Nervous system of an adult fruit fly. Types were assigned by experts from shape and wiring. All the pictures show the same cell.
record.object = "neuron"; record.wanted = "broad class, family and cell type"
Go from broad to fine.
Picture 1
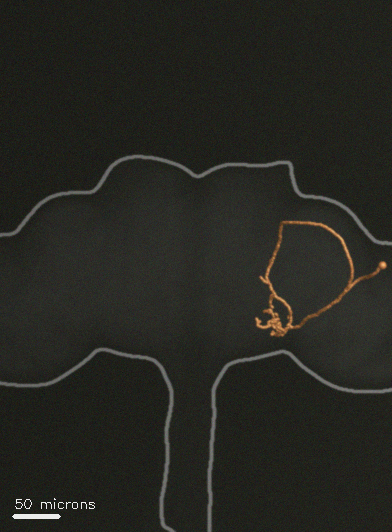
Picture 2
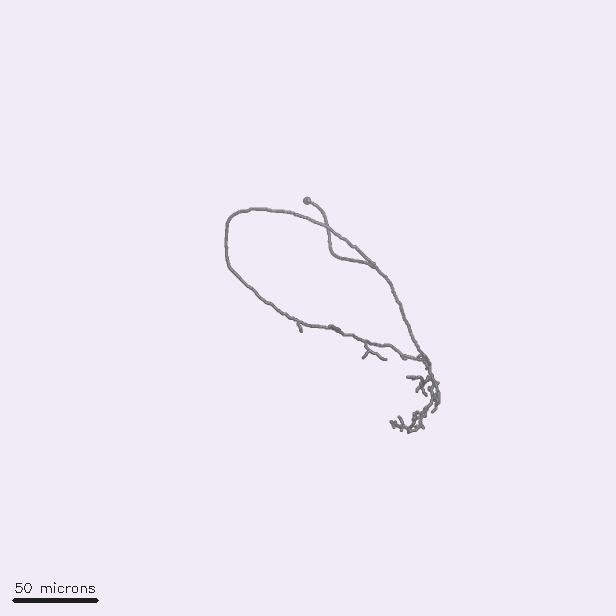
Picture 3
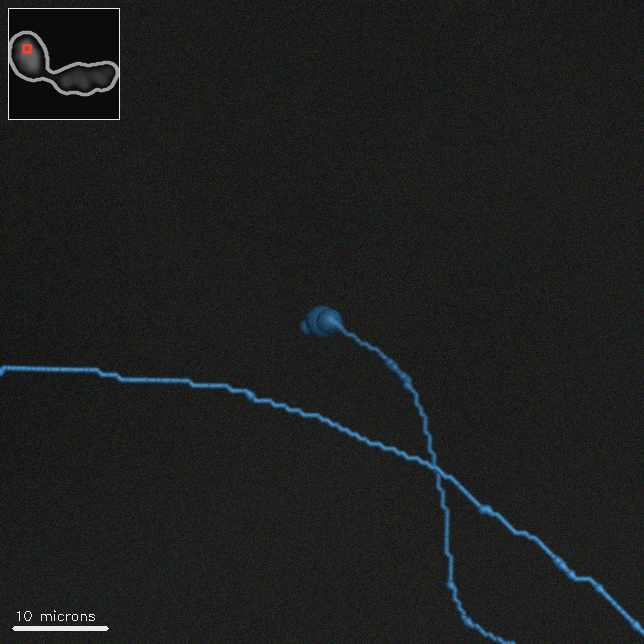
central-brain intrinsic neuron; hemilineage SLPa&l1_lateral; WED037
